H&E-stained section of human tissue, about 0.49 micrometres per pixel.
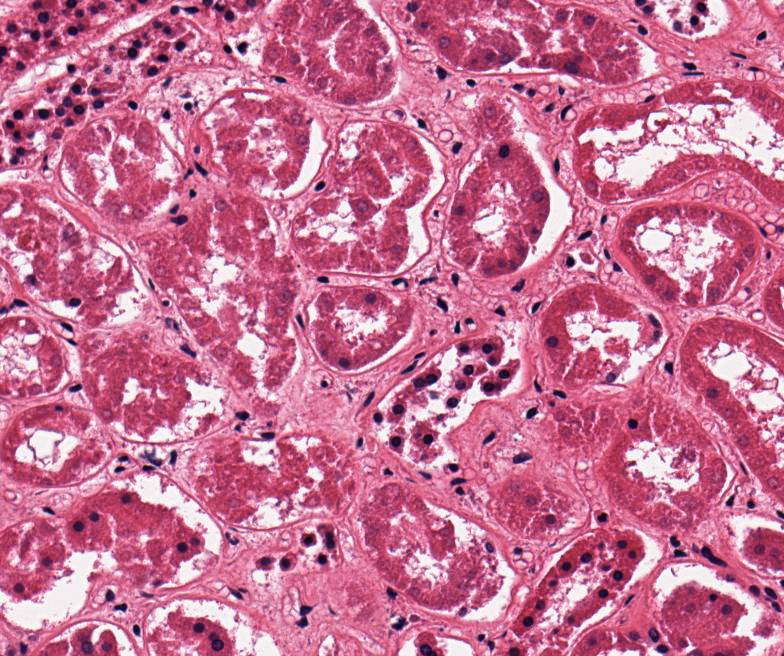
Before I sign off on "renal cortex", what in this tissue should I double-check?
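Name: renal cortex.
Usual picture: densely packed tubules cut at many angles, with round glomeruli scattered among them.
Fits: the whole field is filled with closely packed tubules in round and oblique section. Does not fit: no glomerulus present. Tubule lining: cuboidal to low columnar cells with abundant, granular, deeply eosinophilic cytoplasm. Lumens: irregular and ragged, holding pale, frothy, fragmented material rather than smoothly open. Intertubular tissue: scant, with scattered small, dark, elongated nuclei.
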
